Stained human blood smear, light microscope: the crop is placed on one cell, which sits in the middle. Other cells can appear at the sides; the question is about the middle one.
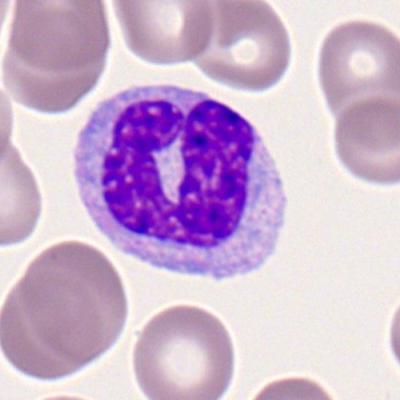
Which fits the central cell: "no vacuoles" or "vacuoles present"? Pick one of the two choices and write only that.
No vacuoles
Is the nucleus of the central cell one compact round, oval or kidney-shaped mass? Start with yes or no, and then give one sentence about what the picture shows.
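No. The nucleus is folded into two side-by-side lobes around a pale central cleft.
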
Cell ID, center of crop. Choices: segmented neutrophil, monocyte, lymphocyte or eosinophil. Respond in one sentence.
The cell marked by its central position in the crop is a monocyte.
